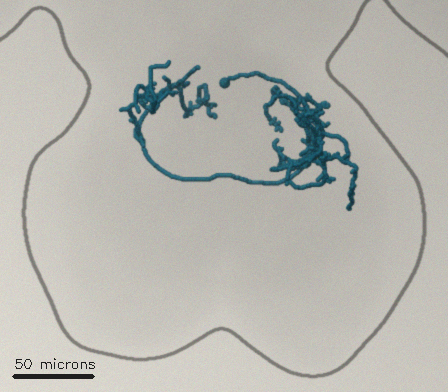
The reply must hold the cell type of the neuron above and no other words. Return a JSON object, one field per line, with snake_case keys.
{
 "cell_type": "IN19B055"
}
